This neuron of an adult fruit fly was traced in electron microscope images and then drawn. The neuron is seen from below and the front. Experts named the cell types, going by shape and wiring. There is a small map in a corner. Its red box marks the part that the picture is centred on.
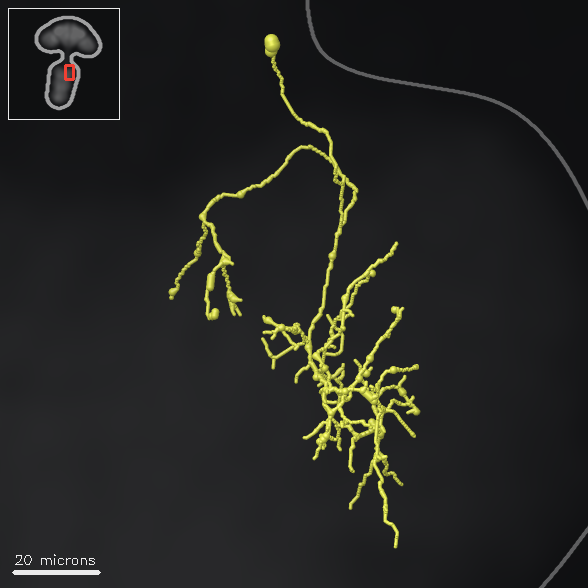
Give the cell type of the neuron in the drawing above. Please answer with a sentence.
The cell type is IN16B123.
